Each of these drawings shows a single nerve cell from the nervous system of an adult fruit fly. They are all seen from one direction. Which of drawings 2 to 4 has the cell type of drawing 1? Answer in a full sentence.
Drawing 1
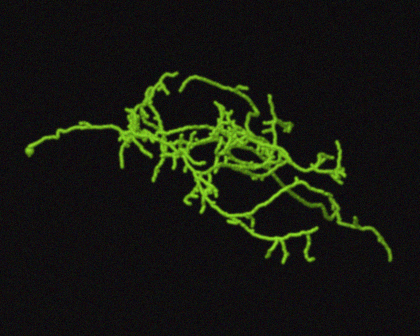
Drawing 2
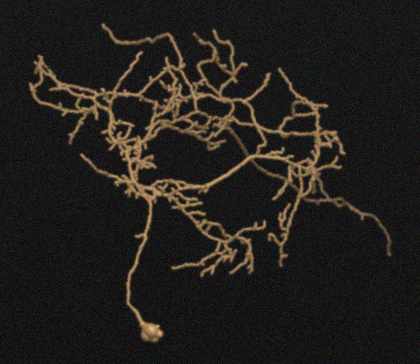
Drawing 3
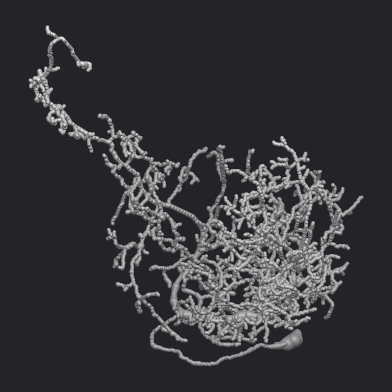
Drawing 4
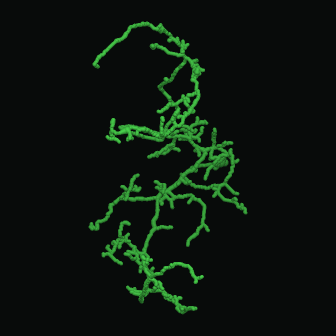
Drawing 2 shows a nerve cell of the same cell type.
